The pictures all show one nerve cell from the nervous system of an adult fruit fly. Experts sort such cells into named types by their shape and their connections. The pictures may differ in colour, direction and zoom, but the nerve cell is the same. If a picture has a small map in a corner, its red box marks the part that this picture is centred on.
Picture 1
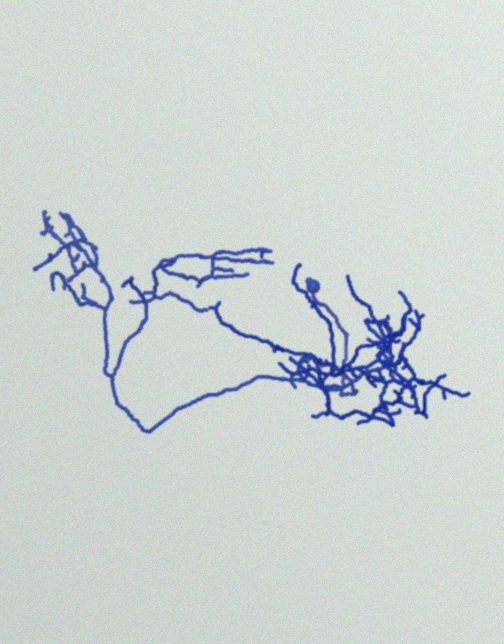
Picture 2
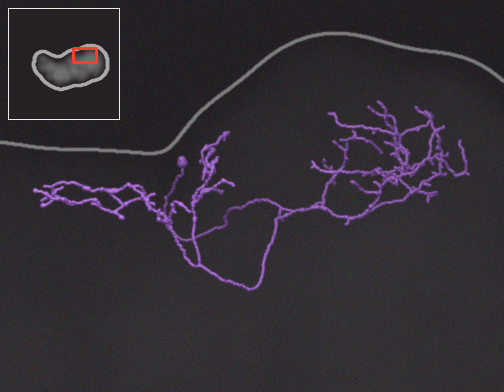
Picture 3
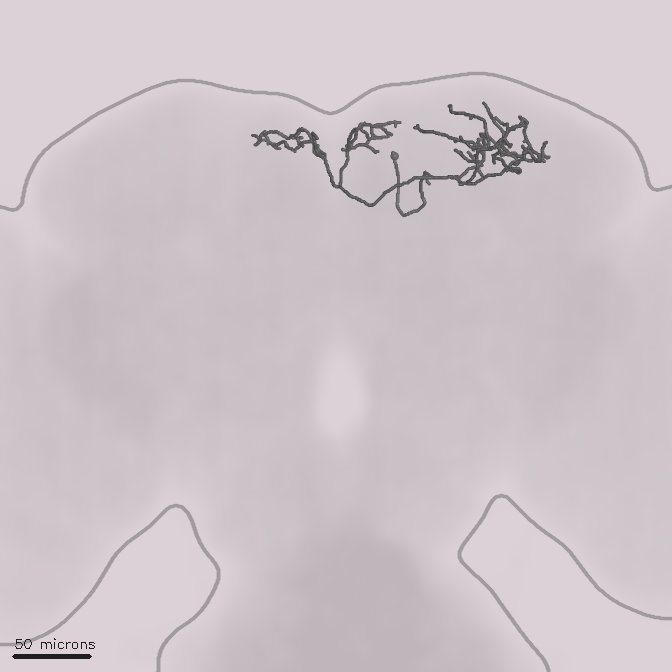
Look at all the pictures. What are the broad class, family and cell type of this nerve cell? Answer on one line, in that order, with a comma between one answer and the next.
central-brain intrinsic neuron, hemilineage DM3_dorso_medial, SMP509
